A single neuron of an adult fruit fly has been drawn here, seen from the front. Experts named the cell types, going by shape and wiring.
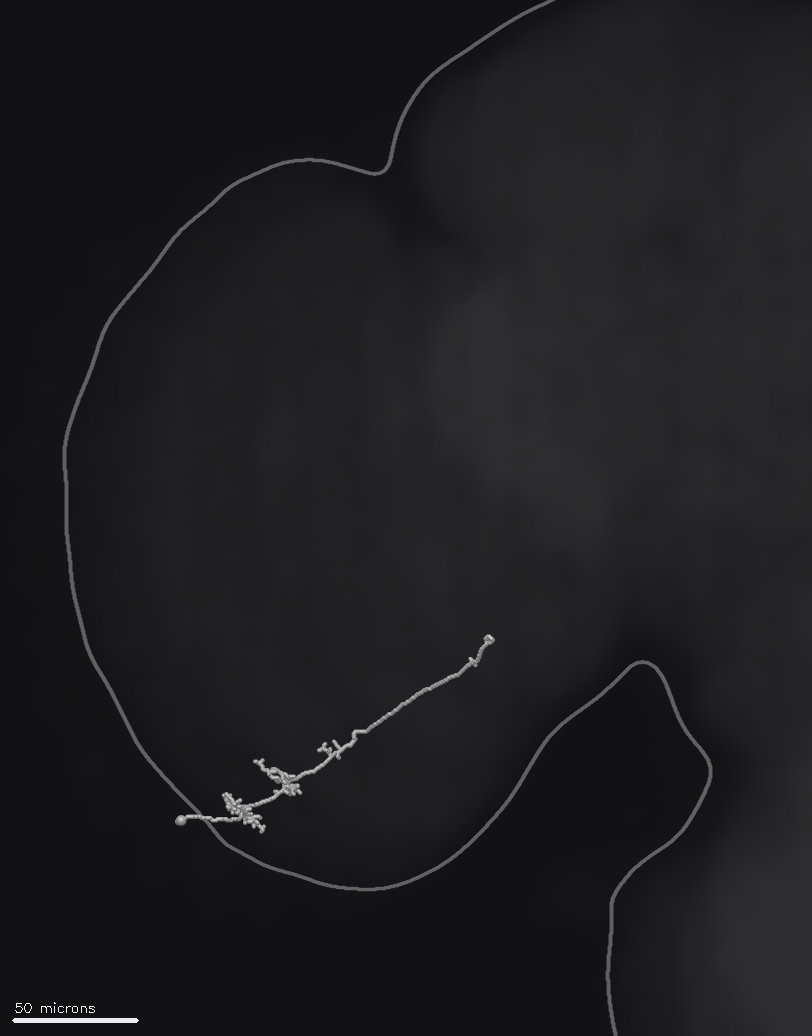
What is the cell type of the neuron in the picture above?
Tm3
